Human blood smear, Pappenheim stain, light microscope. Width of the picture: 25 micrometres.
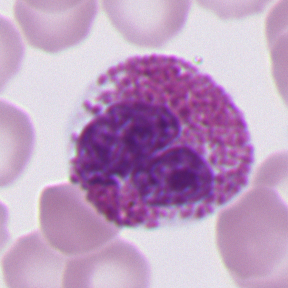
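Eosinophil in a stained smear of peripheral blood. Its nucleus consists of two lobes, the larger at the upper left and the smaller at the lower right. The chromatin is dense and dark purple, and the granules are reddish-purple.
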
